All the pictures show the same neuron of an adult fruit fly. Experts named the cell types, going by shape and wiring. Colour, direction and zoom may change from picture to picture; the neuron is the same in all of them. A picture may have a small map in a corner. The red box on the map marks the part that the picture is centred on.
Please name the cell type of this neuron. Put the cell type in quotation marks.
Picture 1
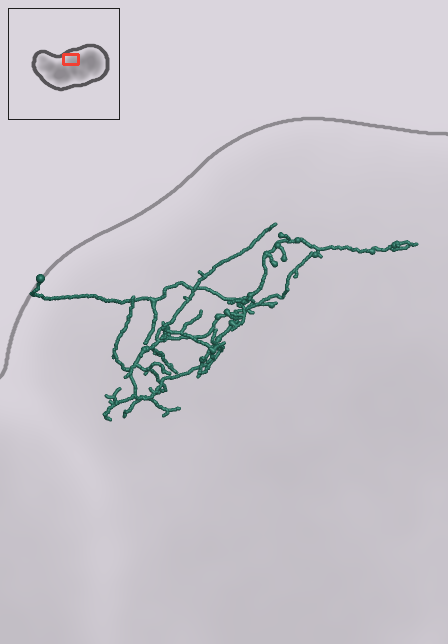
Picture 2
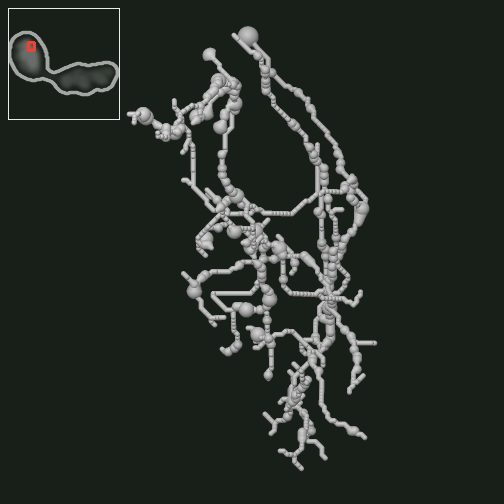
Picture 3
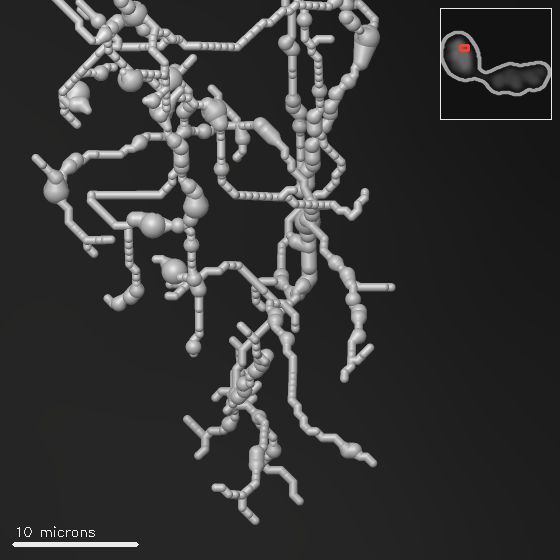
"LHPV5m1"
